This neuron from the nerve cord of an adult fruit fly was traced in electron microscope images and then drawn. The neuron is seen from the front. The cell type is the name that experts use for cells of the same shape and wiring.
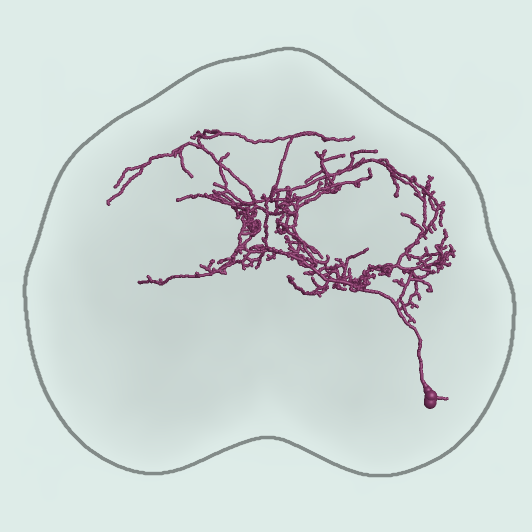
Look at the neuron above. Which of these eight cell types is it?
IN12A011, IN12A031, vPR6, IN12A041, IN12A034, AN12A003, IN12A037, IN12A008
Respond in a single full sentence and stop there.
The neuron has vPR6 as its cell type.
